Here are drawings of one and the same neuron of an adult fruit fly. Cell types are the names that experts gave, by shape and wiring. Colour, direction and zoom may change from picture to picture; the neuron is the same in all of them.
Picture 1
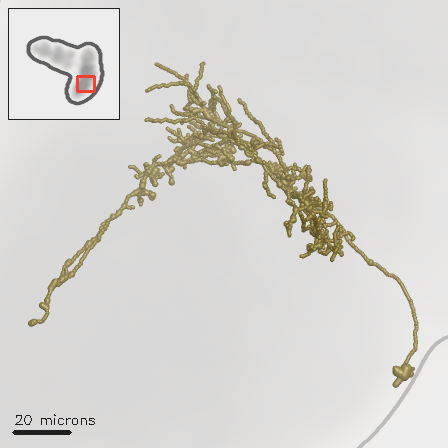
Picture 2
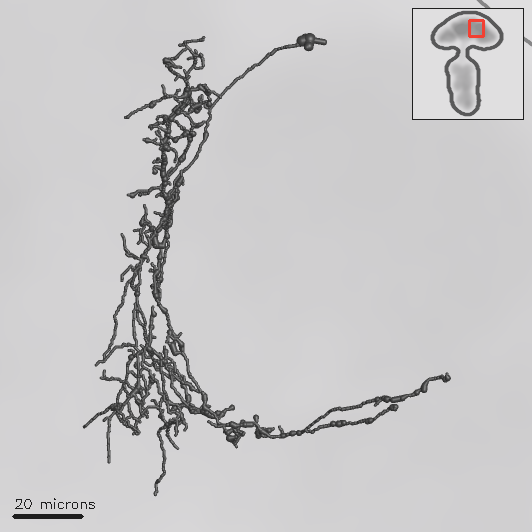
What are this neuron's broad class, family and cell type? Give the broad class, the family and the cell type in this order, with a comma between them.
central-brain intrinsic neuron, hemilineage LALa1_posterior, WEDPN16_d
